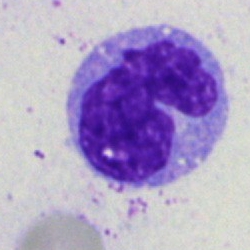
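Monocyte in a stained human bone marrow smear. The outline is round and smooth. A deep indentation from the right side folds the nucleus into a kidney shape. The nucleus occupies most of the cell, and the surrounding rim of cytoplasm is widest on the right. A few tiny clear spots are present in the cytoplasm.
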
